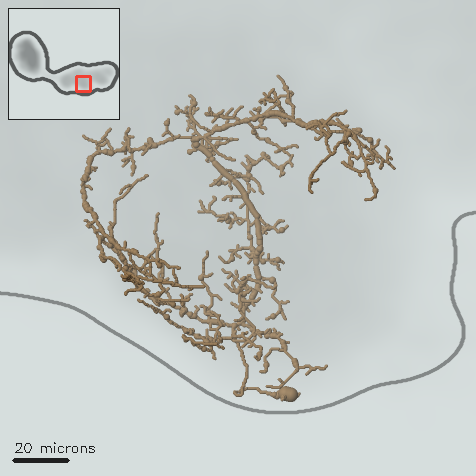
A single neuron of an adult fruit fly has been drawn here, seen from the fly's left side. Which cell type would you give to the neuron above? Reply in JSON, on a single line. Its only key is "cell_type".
{"cell_type": "IN13A025"}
